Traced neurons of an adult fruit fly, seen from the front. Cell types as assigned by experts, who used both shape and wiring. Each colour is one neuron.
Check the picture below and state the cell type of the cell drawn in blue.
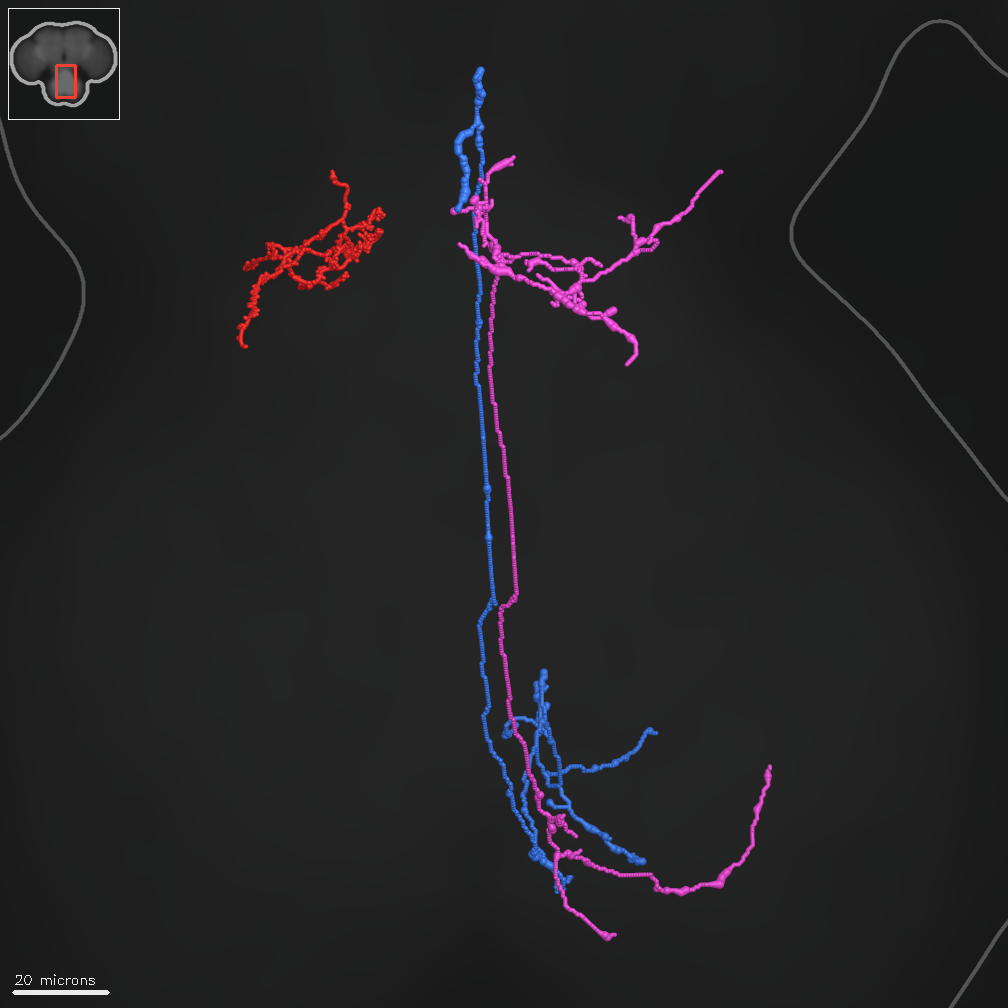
SAxx02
